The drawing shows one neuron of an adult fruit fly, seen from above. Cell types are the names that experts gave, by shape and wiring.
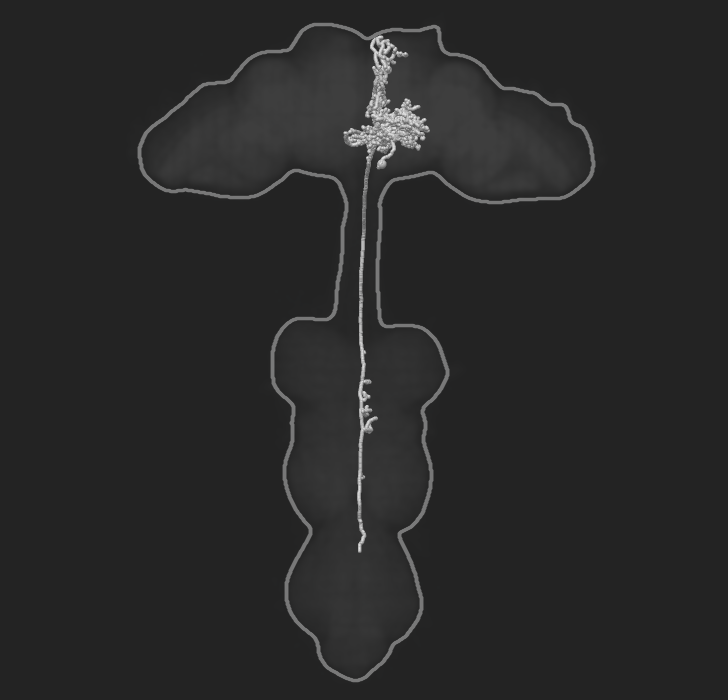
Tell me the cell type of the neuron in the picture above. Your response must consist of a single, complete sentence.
The cell type of the neuron here is DNp104.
